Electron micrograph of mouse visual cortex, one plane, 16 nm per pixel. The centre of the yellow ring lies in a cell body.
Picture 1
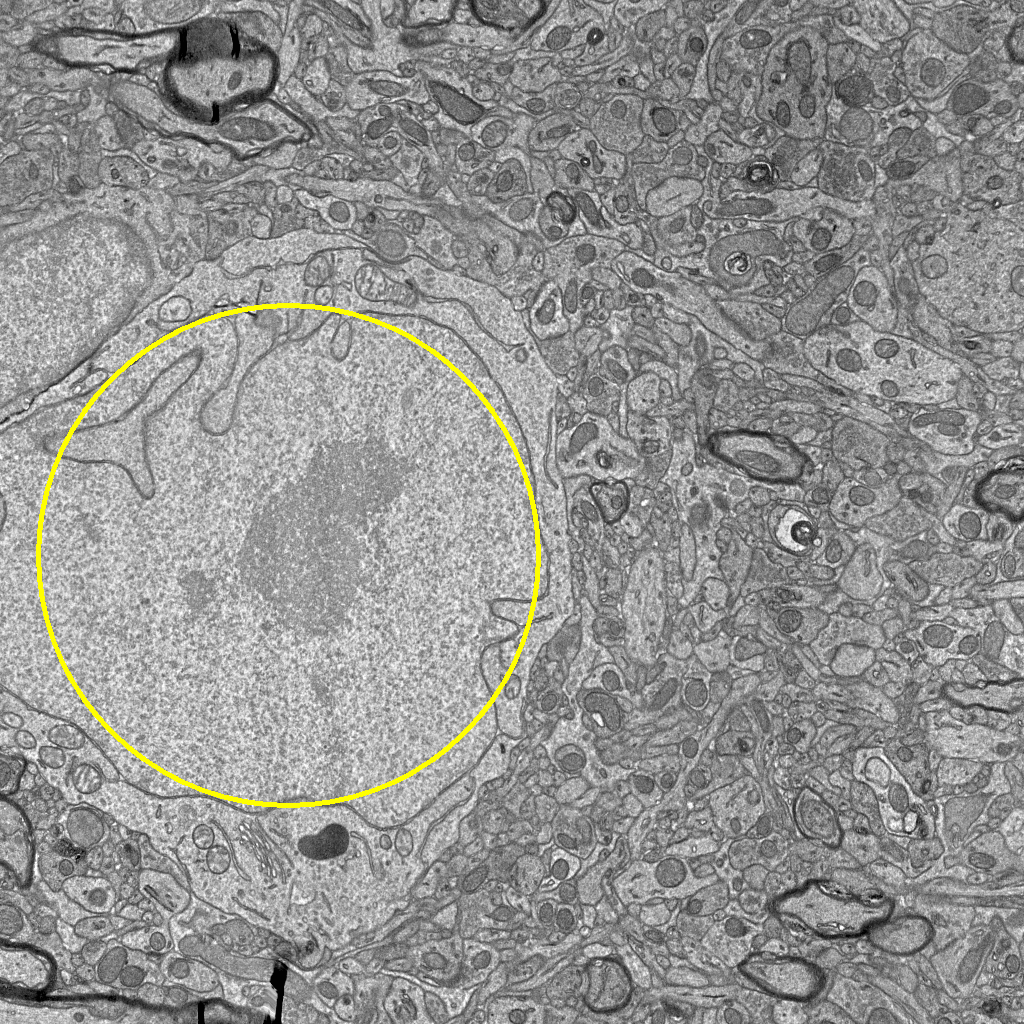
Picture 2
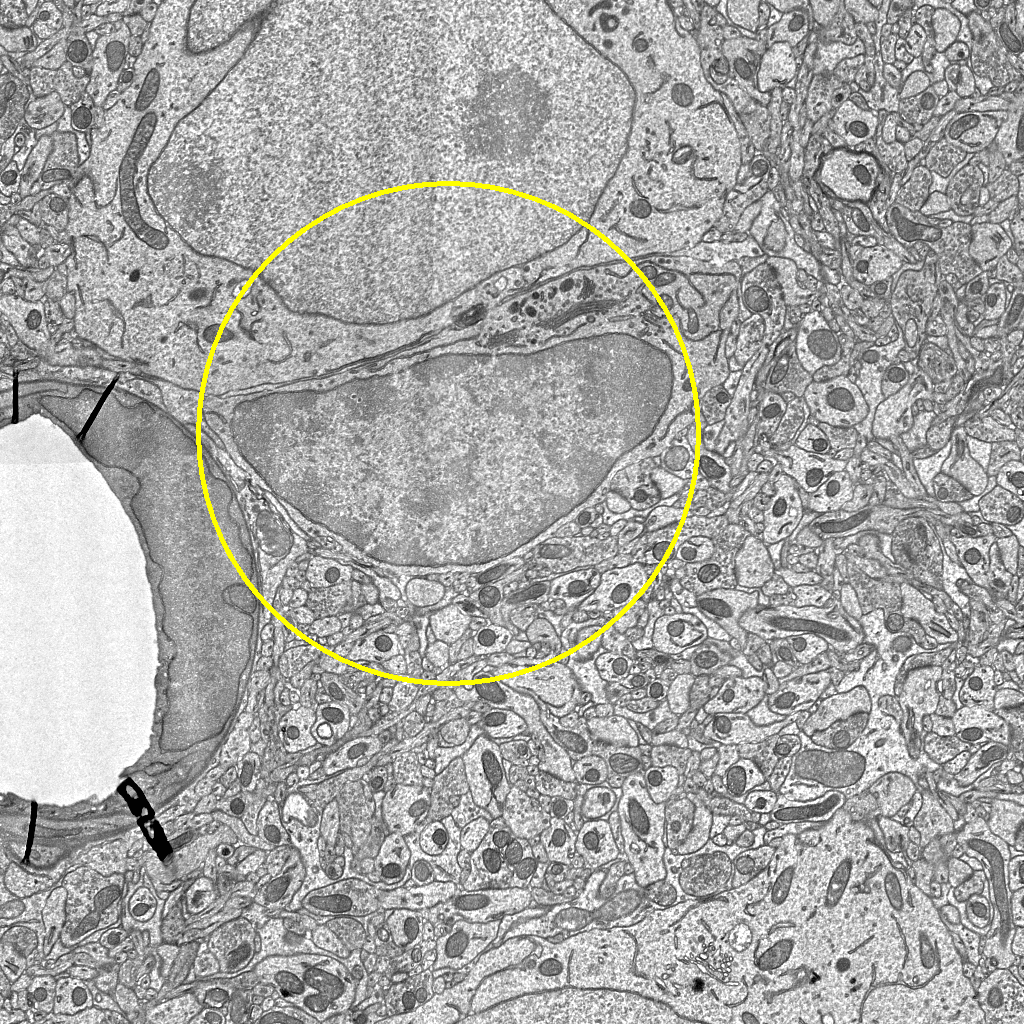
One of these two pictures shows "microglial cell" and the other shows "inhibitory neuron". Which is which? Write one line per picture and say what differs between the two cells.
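Picture 1: inhibitory neuron. Several finger-like folds of the envelope reach deep into the nucleus from its upper left side.
Picture 2: microglial cell. The nuclear outline is smooth, without deep indentations.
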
